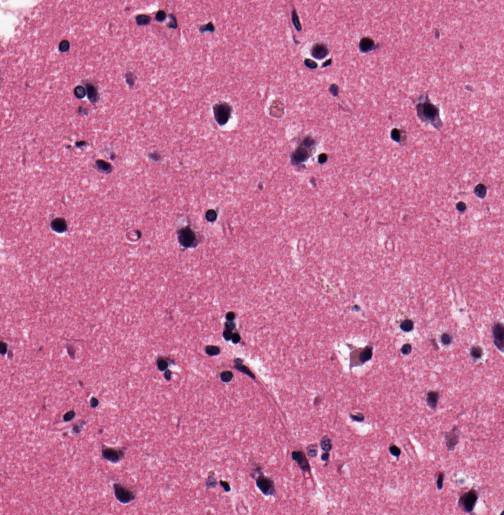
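Cerebral cortex: a uniform, finely granular pink matrix with cells scattered through it, and no organized layers or units. Most nuclei are small, round and dark, with little visible cytoplasm. A few larger, angular, dark cells sit upper centre and right. A thin vessel runs diagonally down-right, lower centre.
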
